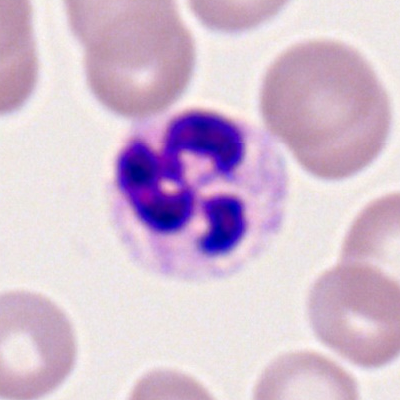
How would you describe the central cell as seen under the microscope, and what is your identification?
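The cell has a roughly round, smooth outline. Its nucleus is divided into several separate lobes, which are joined by thin strands of nuclear material. The chromatin is dark purple and densely clumped. The cell is a segmented neutrophil.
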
